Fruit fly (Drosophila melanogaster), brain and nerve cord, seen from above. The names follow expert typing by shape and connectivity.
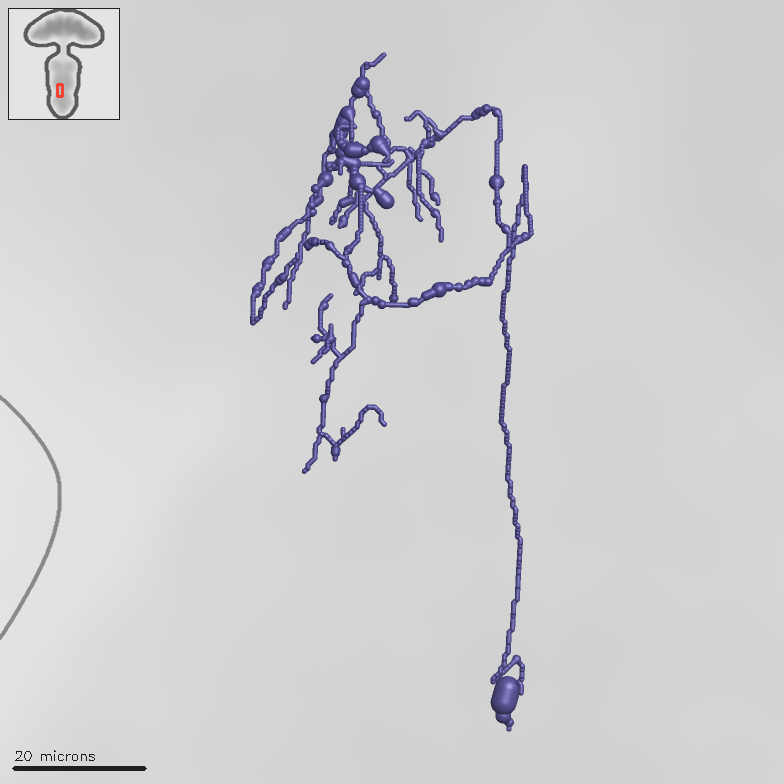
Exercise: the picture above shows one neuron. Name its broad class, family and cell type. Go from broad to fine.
nerve-cord intrinsic neuron; hemilineage 02A; IN02A058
